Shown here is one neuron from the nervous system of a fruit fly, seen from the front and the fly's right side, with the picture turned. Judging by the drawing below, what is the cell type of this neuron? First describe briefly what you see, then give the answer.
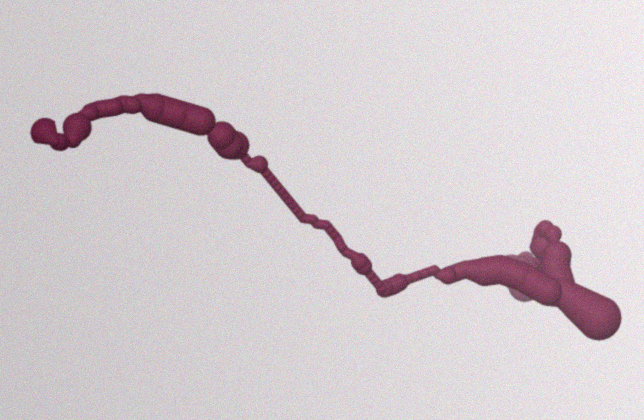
It has a dozen or fewer branch ends. As drawn here it is more than twice as wide as it is tall. This is a photoreceptor or other optic-lobe sensory neuron. The cell type is R7y.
